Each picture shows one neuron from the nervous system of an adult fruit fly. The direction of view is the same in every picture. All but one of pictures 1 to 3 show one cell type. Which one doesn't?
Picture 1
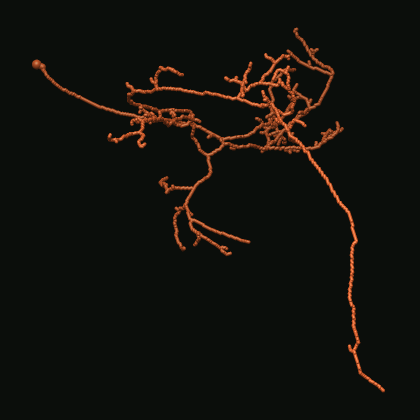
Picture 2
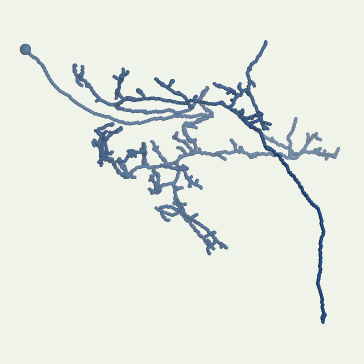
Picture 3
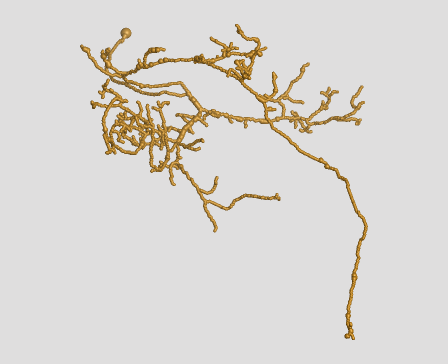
Picture 1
